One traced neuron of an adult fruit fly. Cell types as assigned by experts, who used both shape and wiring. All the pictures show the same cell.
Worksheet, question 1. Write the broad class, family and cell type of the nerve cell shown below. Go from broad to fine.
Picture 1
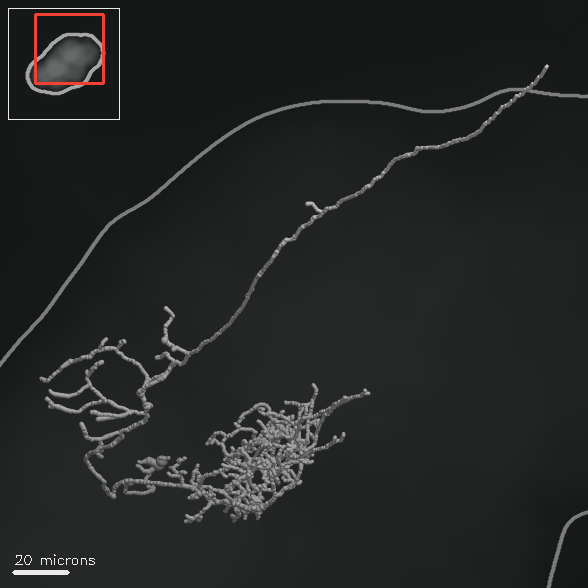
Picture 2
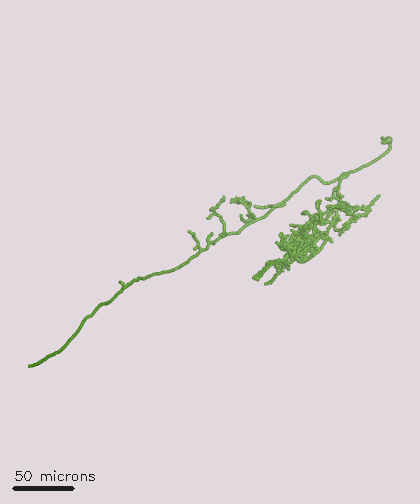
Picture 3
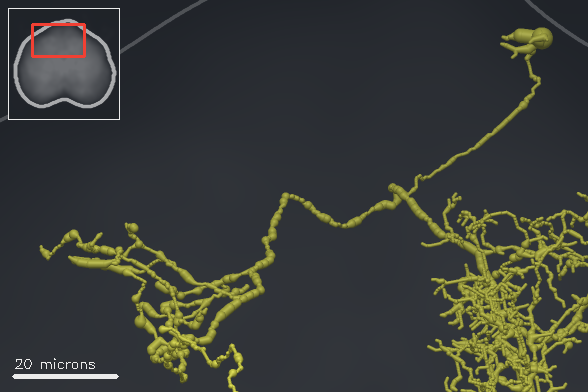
ascending neuron; hemilineage 19B; AN19B039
